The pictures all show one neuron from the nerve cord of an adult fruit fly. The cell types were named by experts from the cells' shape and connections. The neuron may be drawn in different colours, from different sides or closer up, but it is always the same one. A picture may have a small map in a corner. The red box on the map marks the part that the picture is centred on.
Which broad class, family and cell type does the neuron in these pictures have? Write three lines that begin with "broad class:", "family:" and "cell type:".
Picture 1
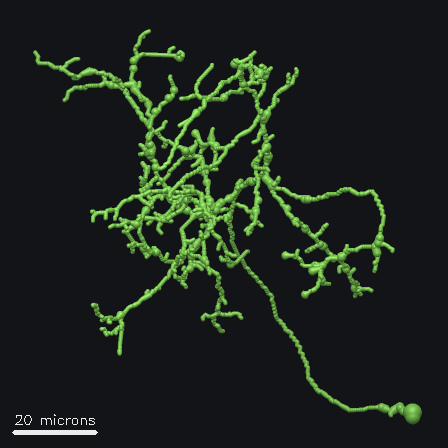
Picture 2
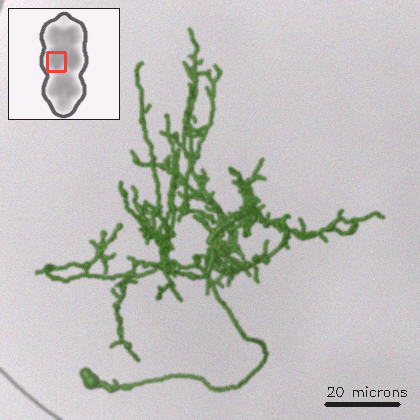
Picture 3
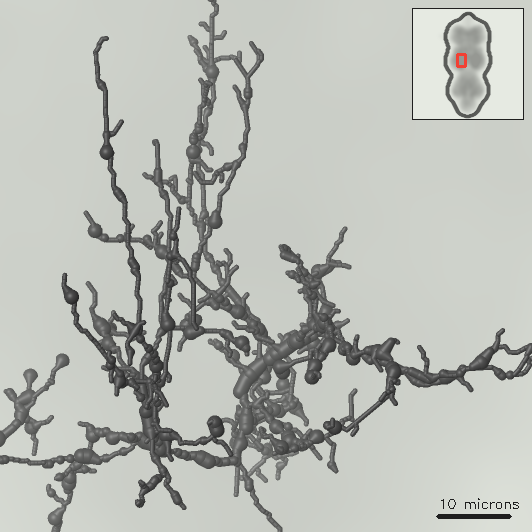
broad class: nerve-cord intrinsic neuron
family: hemilineage 04B
cell type: IN04B097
